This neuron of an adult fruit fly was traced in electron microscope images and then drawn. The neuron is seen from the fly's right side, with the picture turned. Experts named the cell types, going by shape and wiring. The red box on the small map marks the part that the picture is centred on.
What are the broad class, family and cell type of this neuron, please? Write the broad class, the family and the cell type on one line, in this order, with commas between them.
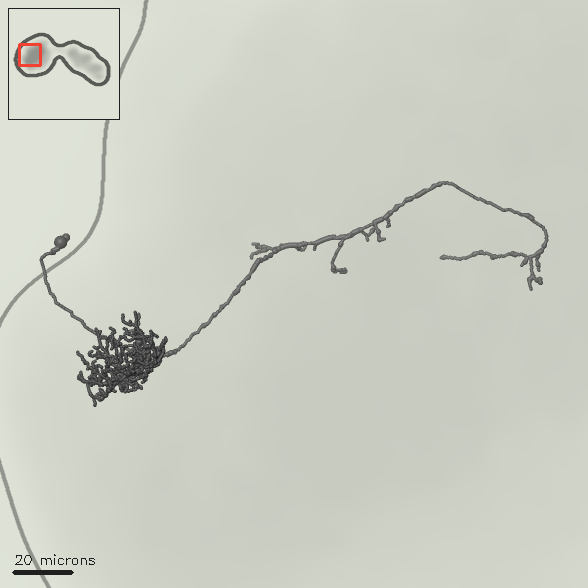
central-brain intrinsic neuron, hemilineage CREa2_ventral, AOTU016_b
